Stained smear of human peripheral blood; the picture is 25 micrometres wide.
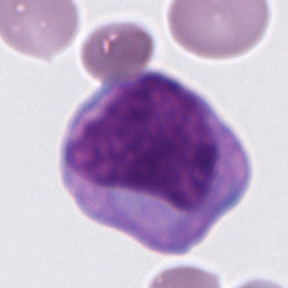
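Atypical promyelocyte, the central cell in a stained peripheral blood smear viewed with the light microscope. The cell measures about 16 micrometres across and has an irregular, somewhat angular outline rather than a round one. Its nucleus, about 13 micrometres across, lies toward the top of the cell and occupies about 60% of the cell's area. A broad indentation along the lower edge of the nucleus gives it a kidney shape. The cytoplasm forms its widest band below the nucleus and contains no visible vacuoles.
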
